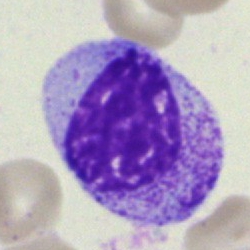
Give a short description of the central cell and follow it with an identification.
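The chromatin is dark purple and clumped, with small pale gaps separating the clumps. No distinct nucleolus is visible within the nucleus. The cytoplasm is pale blue and free of vacuoles. The cell is a myelocyte.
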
